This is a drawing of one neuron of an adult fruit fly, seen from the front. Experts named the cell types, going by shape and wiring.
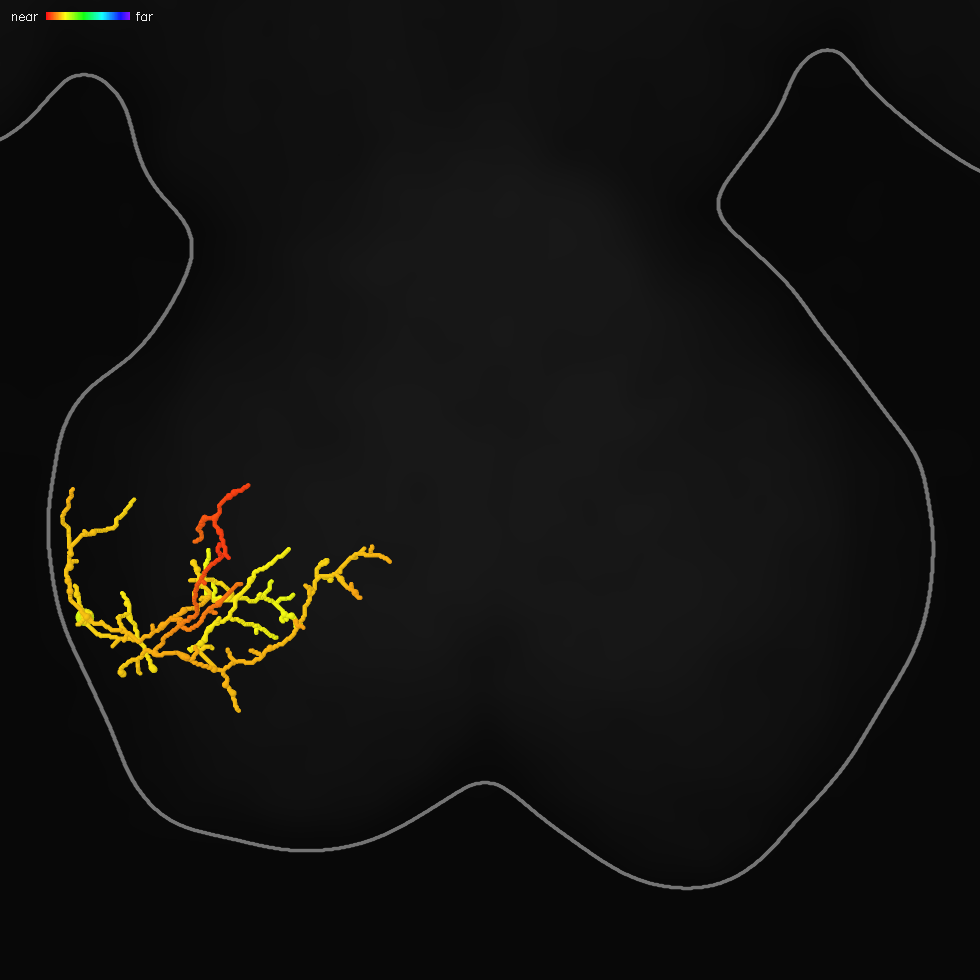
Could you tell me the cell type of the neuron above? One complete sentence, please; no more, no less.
The cell type that this neuron has is IN20A.22A069.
